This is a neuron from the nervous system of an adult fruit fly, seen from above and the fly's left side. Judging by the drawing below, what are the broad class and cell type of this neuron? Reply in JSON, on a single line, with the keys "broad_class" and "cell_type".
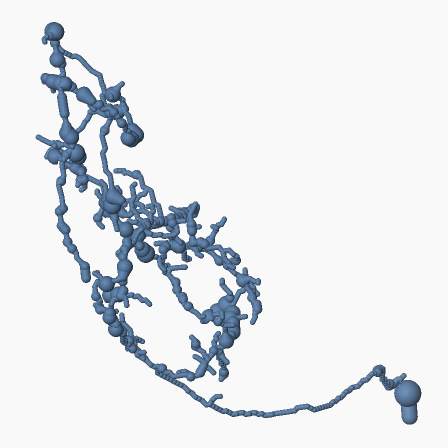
{"broad_class": "central-brain intrinsic neuron", "cell_type": "CB1207_a"}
